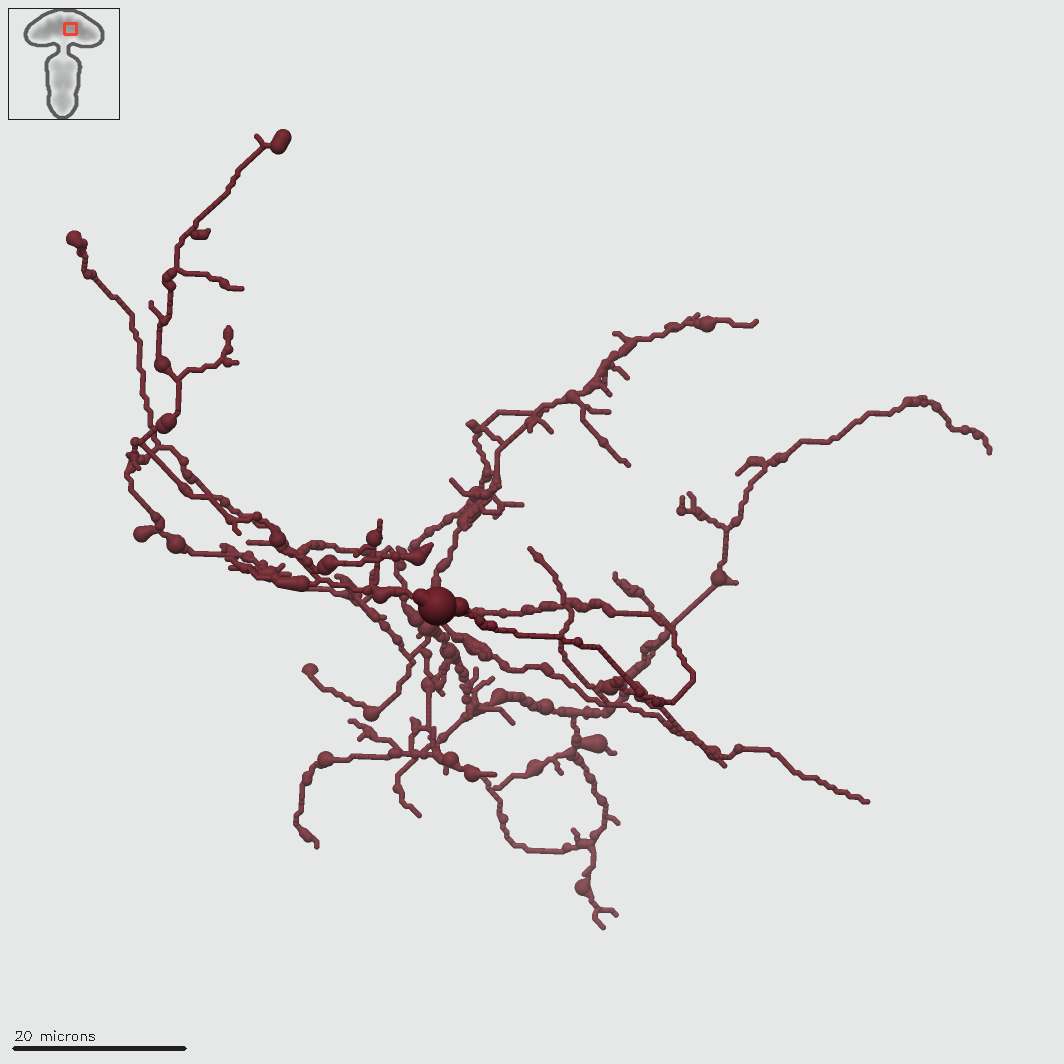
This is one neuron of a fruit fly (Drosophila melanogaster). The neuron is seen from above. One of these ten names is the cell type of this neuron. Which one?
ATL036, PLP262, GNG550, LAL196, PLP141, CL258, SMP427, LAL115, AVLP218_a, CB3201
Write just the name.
SMP427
